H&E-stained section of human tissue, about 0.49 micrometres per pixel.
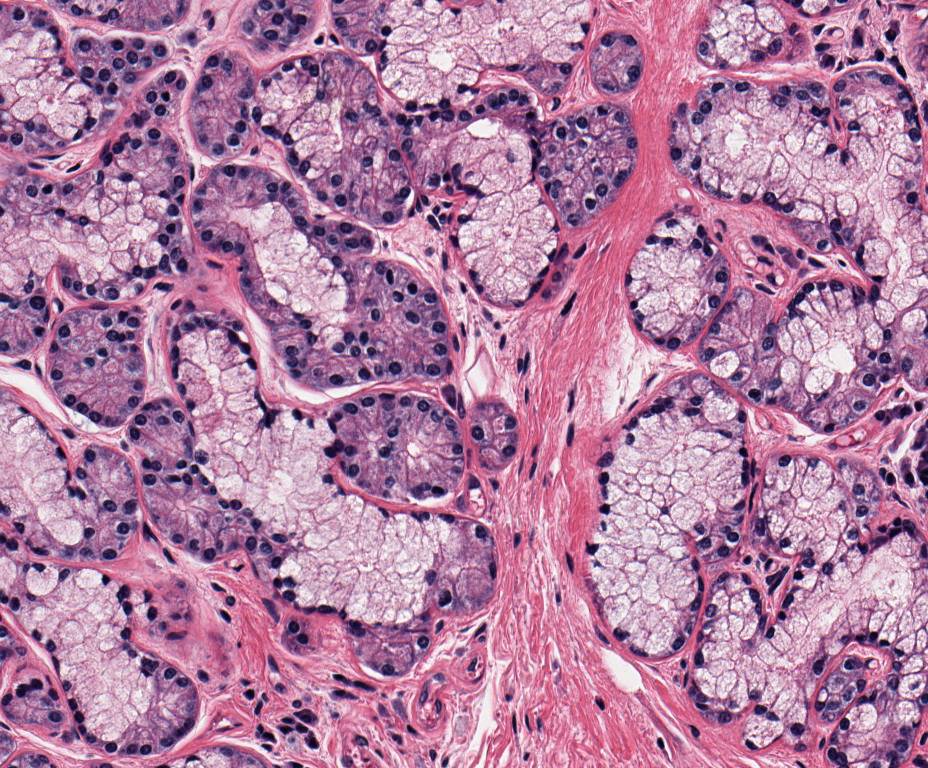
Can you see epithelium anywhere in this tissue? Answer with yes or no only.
Yes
